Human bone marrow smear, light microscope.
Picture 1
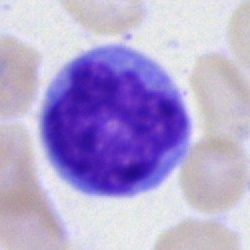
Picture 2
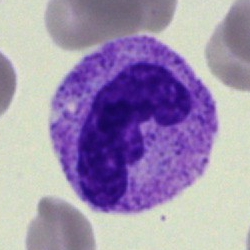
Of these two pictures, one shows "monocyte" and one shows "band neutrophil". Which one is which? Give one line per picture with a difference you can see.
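Picture 1: monocyte. The nucleus fills most of the cell.
Picture 2: band neutrophil. The cytoplasm is abundant and pale lilac-pink.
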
